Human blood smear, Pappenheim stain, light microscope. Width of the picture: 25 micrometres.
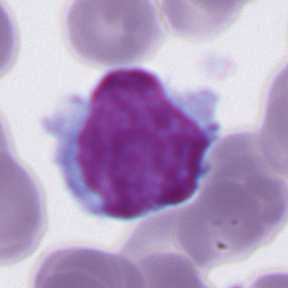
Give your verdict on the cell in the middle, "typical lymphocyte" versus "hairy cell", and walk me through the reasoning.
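Typical lymphocyte. Deciding point: the nucleus fills about 70% of the cell's area.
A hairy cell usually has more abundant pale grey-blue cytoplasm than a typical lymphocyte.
Cell about 14 micrometres across; nucleus about 12 micrometres across. Nucleus a single unlobed mass with a somewhat angular contour. Chromatin deep magenta-purple, dense and mottled. Cytoplasm pale blue-grey, its rim widest on the left side of the nucleus.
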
